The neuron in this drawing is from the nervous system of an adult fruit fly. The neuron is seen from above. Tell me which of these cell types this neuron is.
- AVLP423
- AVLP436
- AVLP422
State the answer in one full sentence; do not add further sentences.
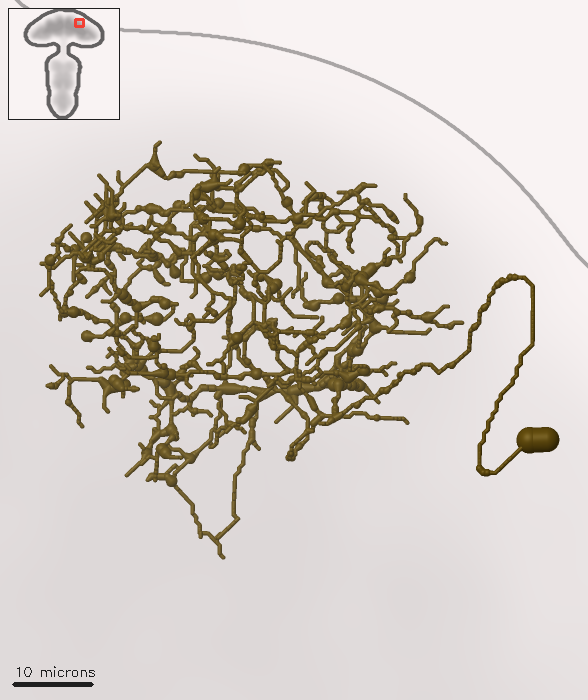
The neuron is categorized under cell type AVLP423.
